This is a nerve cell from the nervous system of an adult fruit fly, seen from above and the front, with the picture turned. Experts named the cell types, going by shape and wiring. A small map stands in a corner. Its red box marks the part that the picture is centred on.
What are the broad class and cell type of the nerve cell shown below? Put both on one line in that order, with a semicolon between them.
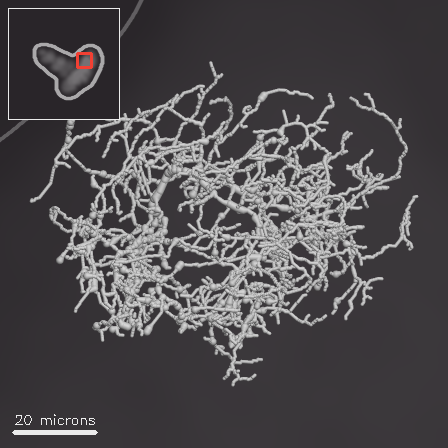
central-brain intrinsic neuron; SLP377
